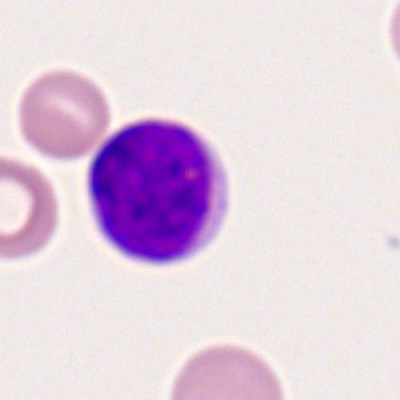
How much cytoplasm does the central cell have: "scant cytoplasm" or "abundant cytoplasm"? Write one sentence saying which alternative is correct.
What cytoplasm the cell has forms just a narrow rim.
